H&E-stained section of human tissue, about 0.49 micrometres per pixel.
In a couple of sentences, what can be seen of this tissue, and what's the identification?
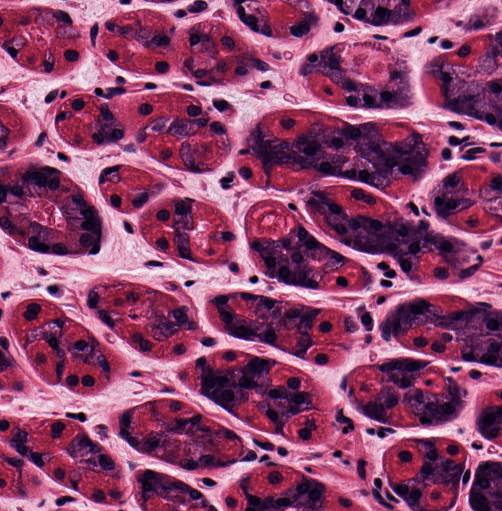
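Units contain a mix of bright pink and darker purple cells. Pink cells: single round nucleus, near cell centre. Purple cells: granular basophilic cytoplasm. Stroma between units: scattered small dark elongated nuclei. Tissue: stomach.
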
